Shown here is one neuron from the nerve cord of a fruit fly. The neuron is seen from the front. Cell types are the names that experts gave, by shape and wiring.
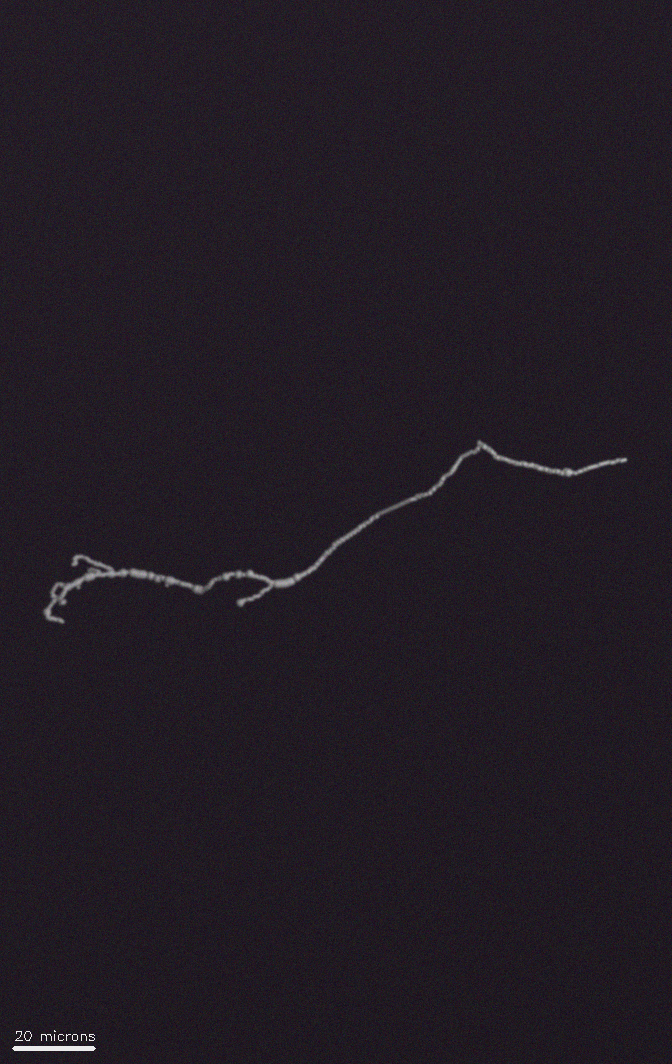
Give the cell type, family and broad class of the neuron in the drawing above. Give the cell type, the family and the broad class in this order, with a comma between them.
WG1, class gustatory, sensory neuron entering the nerve cord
